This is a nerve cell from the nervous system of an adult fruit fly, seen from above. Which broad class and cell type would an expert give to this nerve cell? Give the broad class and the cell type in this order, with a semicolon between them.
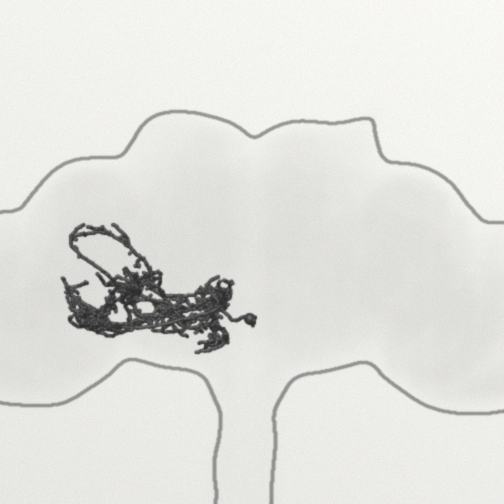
central-brain intrinsic neuron; PLP131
